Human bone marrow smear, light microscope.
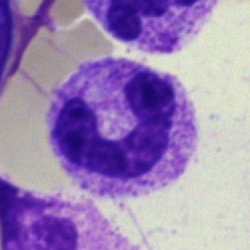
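Band neutrophil, its nucleus a curved horseshoe-shaped band with the opening facing upward. Within that nucleus, no nucleoli are visible. Around it runs a fairly ample rim of pale lilac cytoplasm, and that cytoplasm shows no vacuoles.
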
